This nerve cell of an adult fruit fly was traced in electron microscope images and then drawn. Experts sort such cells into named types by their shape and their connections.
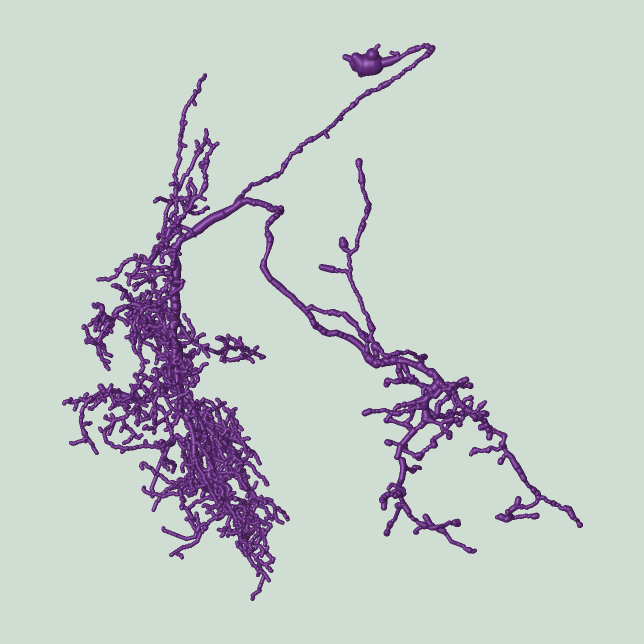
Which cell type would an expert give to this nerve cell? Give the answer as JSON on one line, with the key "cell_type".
{"cell_type": "CB0677"}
